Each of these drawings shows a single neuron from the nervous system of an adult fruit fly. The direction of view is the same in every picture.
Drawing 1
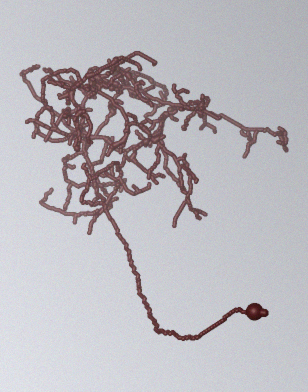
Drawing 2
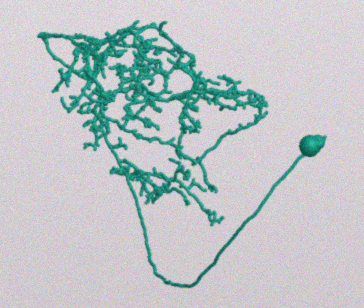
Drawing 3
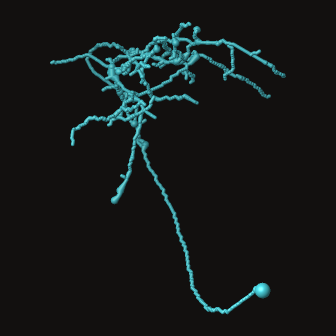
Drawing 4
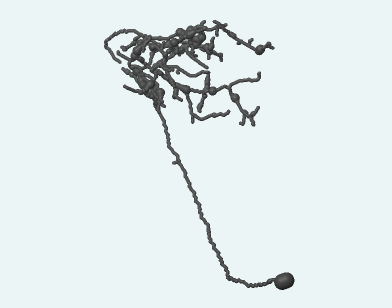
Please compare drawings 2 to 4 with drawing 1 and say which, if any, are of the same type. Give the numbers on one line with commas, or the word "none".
2, 3, 4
